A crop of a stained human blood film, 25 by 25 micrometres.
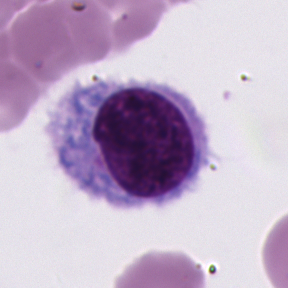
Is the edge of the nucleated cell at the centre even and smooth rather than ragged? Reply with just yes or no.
No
